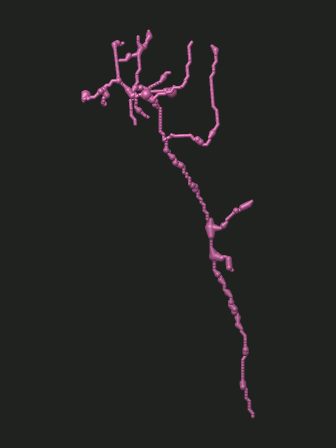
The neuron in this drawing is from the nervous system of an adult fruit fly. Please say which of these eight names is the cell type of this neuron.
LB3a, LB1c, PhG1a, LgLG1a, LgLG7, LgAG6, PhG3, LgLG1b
LB3a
